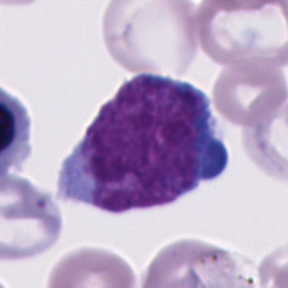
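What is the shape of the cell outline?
Irregular and somewhat angular, not smoothly round.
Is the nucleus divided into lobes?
No; it is a single undivided mass.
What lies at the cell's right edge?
A small, rounded, darker blue bleb protruding outward.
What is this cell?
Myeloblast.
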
